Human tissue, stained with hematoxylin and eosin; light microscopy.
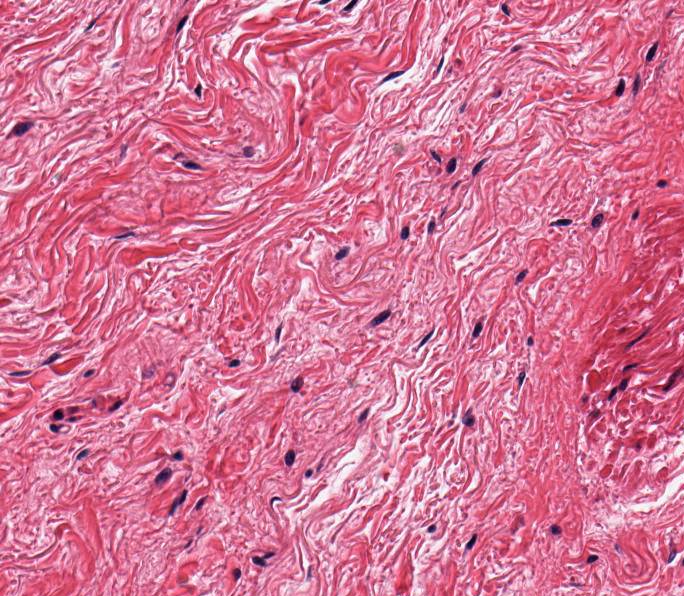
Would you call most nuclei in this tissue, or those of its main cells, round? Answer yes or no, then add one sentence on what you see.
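No. The scattered nuclei are mostly elongated, spindle-shaped and dark blue-purple.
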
